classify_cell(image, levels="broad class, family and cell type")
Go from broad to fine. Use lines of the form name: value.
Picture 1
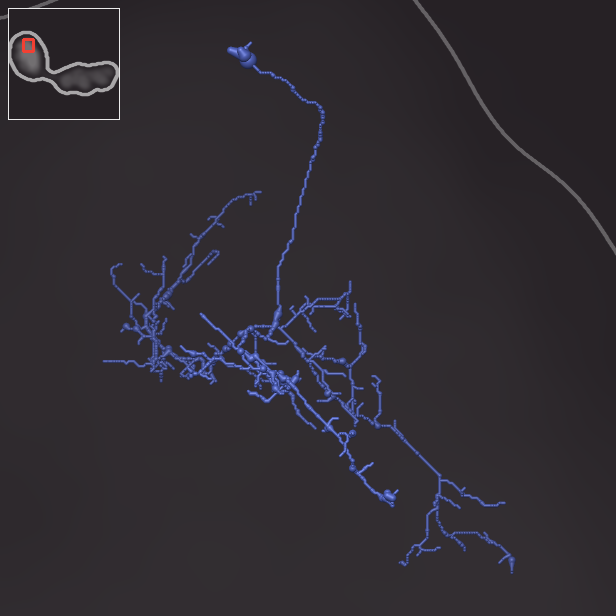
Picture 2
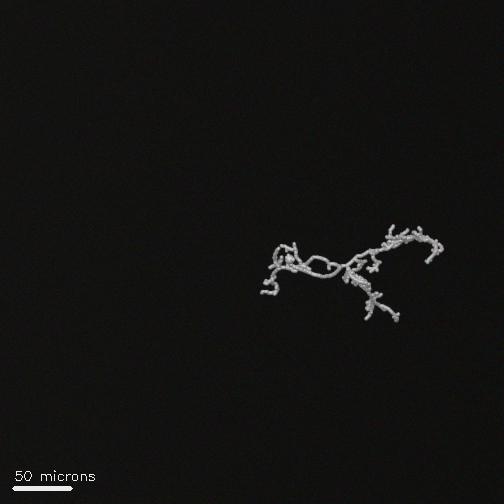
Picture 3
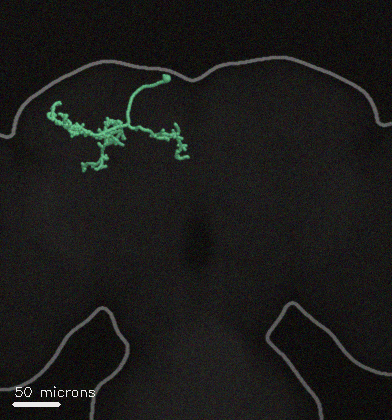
broad class: central-brain intrinsic neuron
family: hemilineage SMPp&v1_posterior
cell type: CB2401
